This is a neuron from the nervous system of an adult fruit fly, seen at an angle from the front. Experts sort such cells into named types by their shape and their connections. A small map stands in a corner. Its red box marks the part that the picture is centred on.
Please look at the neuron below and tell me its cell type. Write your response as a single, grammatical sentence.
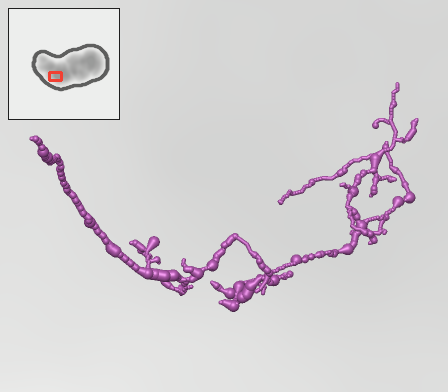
The cell type this neuron represents is WG3.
